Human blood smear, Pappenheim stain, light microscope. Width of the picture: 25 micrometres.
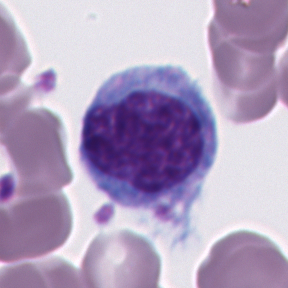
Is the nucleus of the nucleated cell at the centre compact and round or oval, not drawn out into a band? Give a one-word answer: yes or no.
Yes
